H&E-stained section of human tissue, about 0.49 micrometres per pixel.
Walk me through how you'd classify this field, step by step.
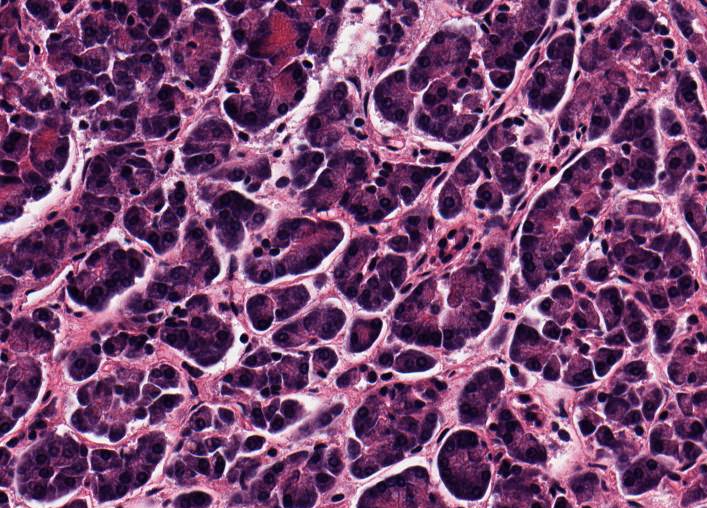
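Exocrine pancreas. Closely packed rounded clusters of epithelial cells occupy the entire field. Cytoplasm abundant, dark purple, granular; nuclei round, fairly uniform in size.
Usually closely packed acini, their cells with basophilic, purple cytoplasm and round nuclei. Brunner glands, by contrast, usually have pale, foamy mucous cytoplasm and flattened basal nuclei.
Between clusters: thin pink fibrous strands with scattered small dark nuclei.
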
